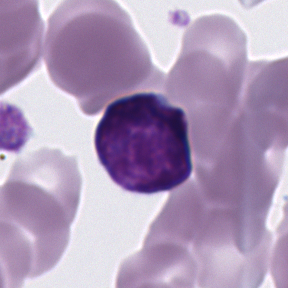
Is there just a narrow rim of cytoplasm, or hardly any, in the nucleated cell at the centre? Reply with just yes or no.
Yes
